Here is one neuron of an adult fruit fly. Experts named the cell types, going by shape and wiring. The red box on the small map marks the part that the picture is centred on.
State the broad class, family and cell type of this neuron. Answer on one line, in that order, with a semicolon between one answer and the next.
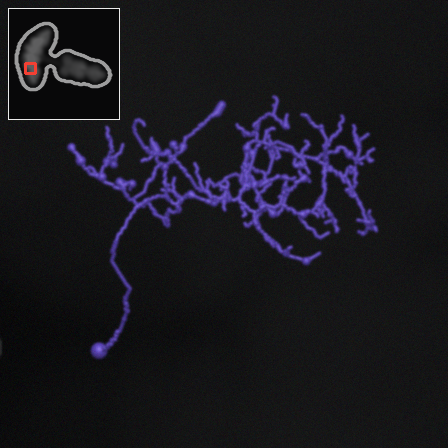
central-brain intrinsic neuron; hemilineage LHl1; CB3036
